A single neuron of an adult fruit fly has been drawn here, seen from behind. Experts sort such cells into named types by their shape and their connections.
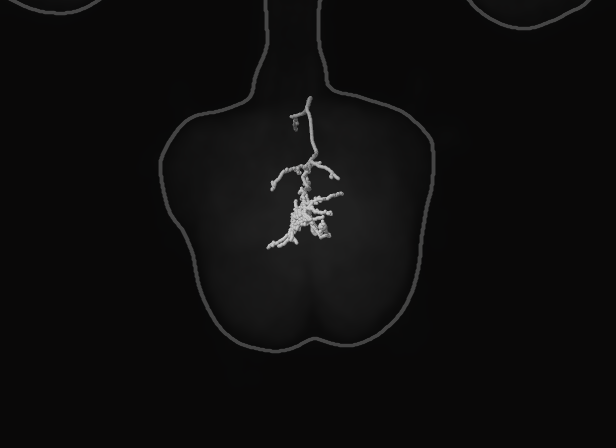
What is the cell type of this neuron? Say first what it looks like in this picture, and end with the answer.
In this view it is taller than it is wide. This is a nerve-cord intrinsic neuron. Its cell type is INXXX249.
